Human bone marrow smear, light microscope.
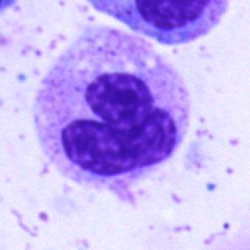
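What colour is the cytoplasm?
Pale lilac, with fine pinkish-violet granules scattered through it.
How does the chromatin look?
Dark purple and clumped, with lighter patches between the clumps.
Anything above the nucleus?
A few small pale spots in the cytoplasm there.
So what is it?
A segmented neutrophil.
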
